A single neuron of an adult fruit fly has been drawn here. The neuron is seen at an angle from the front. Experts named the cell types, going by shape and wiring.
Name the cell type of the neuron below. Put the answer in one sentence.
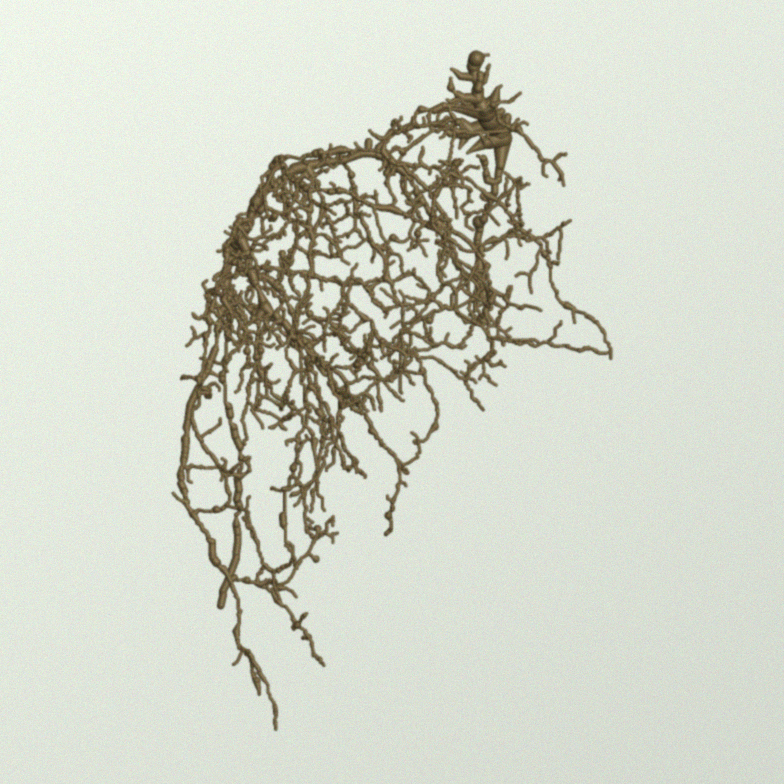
The cell type is Sternal posterior rotator MN.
